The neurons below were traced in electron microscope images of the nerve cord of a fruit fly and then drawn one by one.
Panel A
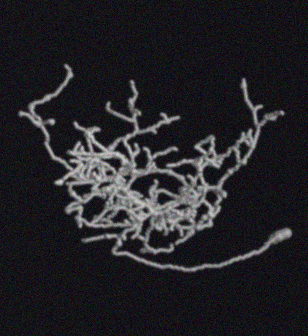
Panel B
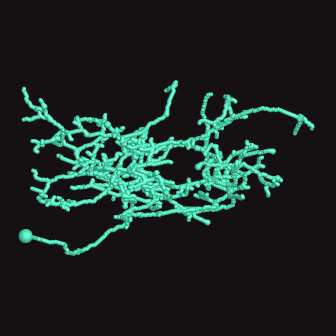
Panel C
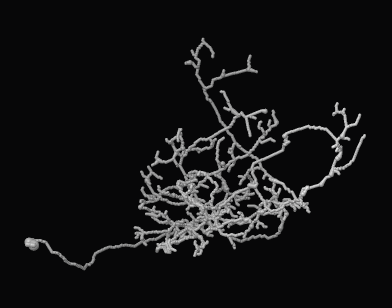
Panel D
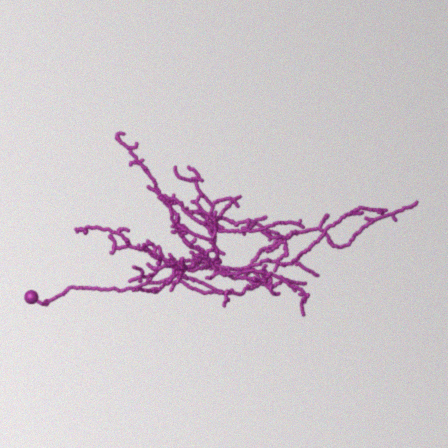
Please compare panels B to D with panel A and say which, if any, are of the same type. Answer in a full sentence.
Panel C is of the same cell type.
